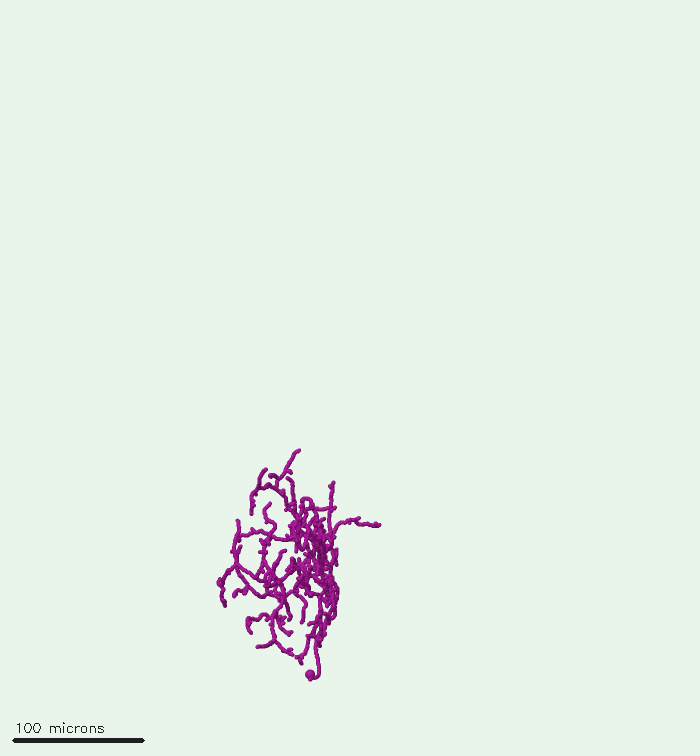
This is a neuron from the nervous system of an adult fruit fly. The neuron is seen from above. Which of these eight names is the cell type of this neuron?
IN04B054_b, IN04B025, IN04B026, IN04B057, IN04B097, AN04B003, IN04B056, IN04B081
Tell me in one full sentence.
The cell type this neuron represents is IN04B054_b.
